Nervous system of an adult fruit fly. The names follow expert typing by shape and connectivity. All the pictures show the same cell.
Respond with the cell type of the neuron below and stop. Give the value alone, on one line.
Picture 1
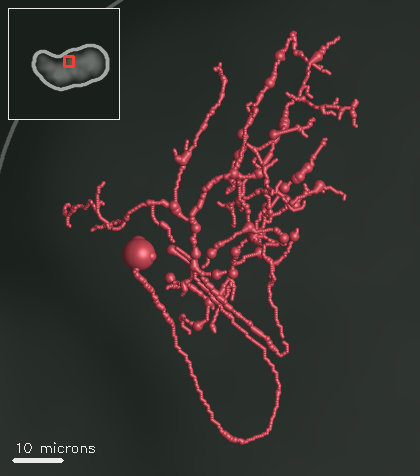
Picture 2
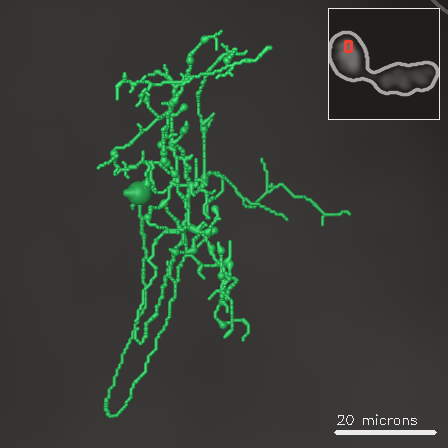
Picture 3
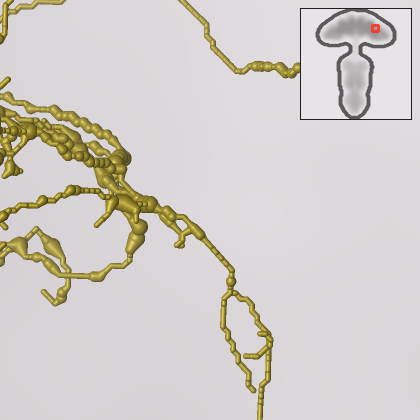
CB2862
